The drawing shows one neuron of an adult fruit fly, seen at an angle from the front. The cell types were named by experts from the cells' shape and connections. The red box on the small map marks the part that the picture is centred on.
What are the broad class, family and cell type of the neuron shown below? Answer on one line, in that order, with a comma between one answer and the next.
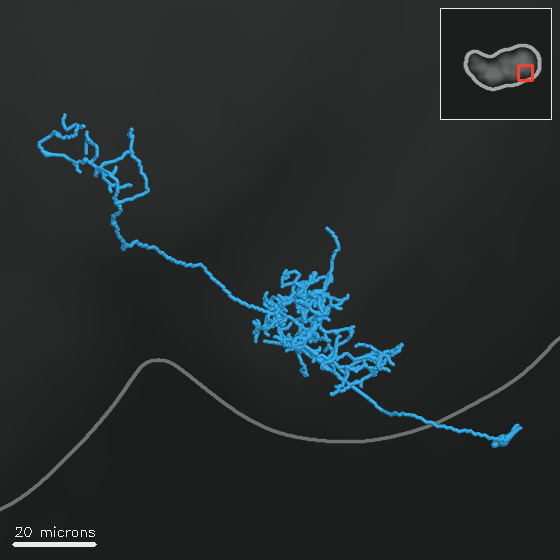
optic-lobe intrinsic neuron, Tm, Tm26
